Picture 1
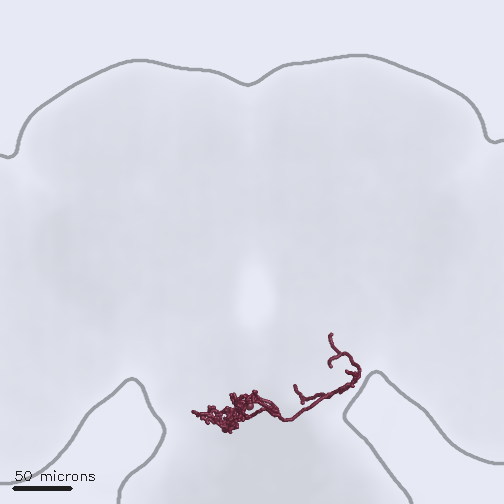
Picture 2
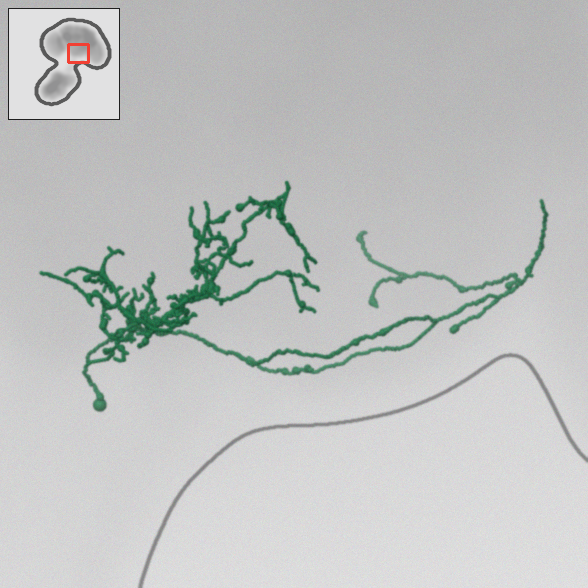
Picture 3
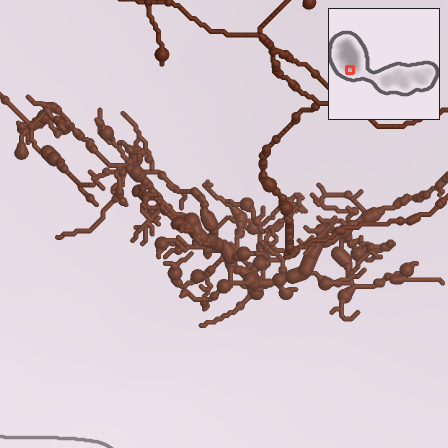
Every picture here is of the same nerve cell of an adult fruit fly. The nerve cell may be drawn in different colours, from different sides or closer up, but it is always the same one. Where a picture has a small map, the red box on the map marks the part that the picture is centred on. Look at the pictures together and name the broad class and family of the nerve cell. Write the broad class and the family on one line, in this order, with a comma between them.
central-brain intrinsic neuron, hemilineage LB23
